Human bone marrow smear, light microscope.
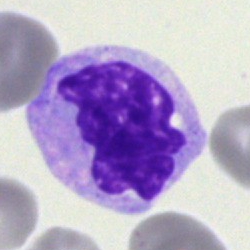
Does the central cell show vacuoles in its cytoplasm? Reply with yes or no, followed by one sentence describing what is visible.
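Yes. A single small clear vacuole lies at the right edge of the nucleus.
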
